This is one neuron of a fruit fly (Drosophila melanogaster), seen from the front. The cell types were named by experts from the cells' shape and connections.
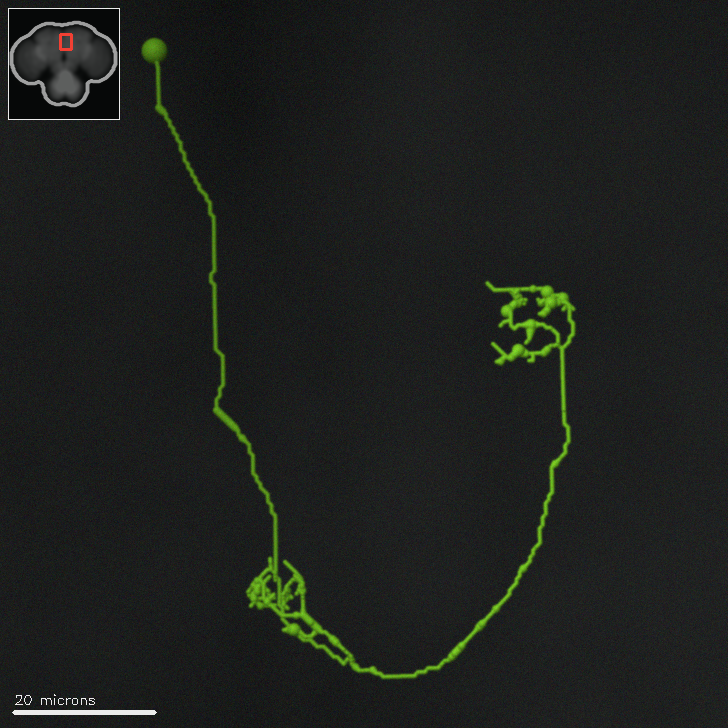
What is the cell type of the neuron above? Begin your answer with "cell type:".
cell type: vDeltaA_a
